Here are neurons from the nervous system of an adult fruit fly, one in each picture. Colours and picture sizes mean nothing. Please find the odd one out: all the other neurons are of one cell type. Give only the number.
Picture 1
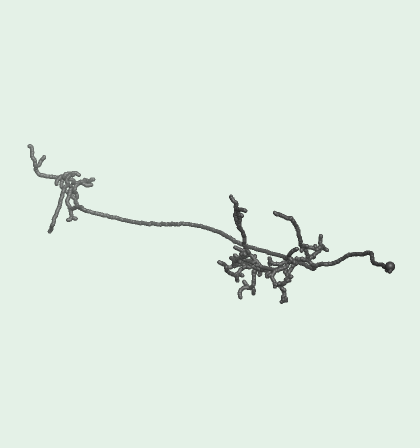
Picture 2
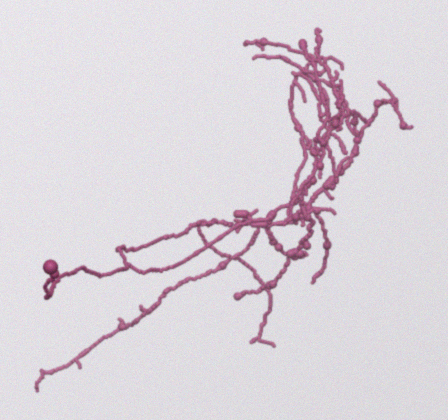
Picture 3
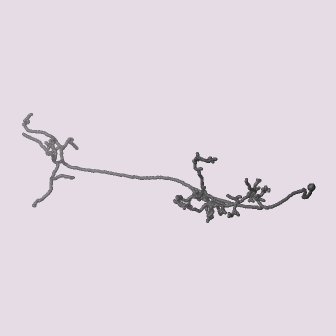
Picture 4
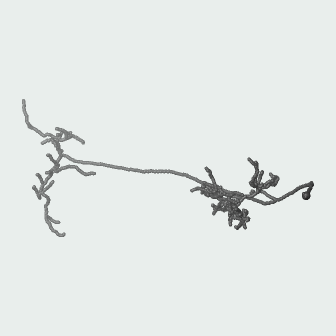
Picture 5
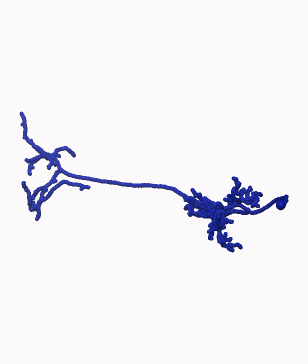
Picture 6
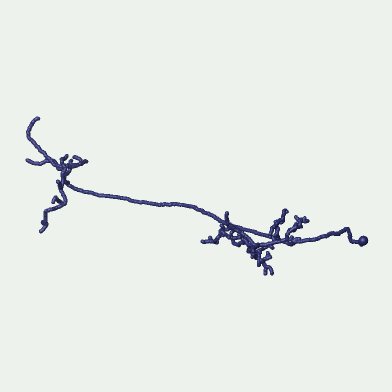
2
